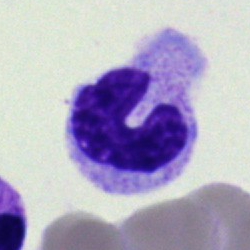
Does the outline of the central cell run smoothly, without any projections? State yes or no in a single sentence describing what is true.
No, the edge of the cell is rough rather than smooth and even.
